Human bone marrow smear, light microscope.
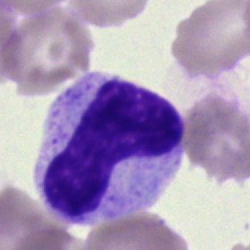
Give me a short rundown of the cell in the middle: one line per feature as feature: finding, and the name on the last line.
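Nucleus: extends to the right edge of the cell
Chromatin: dense, dark purple
Cytoplasm: pale lilac-blue
Granules: fine, purple, scattered through the cytoplasm
Name: band neutrophil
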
